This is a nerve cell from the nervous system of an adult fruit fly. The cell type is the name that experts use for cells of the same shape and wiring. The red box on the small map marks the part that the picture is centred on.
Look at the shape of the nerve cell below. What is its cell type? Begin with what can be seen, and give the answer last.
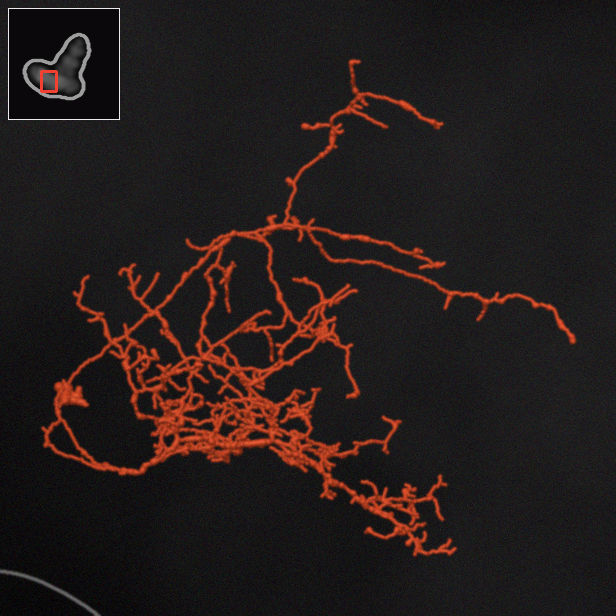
As drawn here it is about as wide as it is tall. It is a central-brain intrinsic neuron. The cell type is GNG666.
